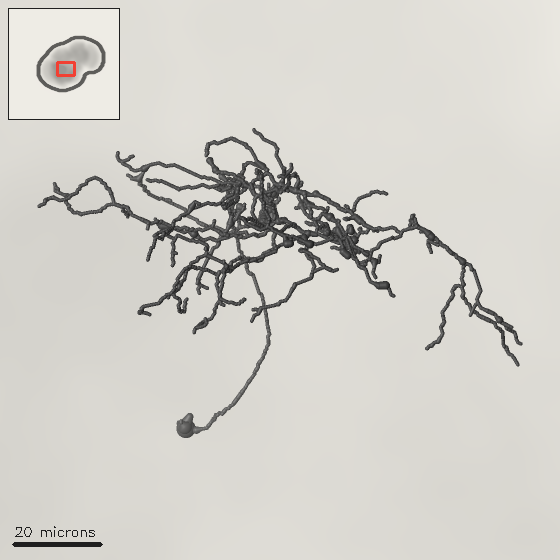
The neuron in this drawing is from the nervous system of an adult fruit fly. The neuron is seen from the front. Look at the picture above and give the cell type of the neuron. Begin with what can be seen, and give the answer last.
From left to right in the picture it spans about 110 microns. The picture shows dozens of branch ends. It is a nerve-cord intrinsic neuron. The cell type is IN03B052.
